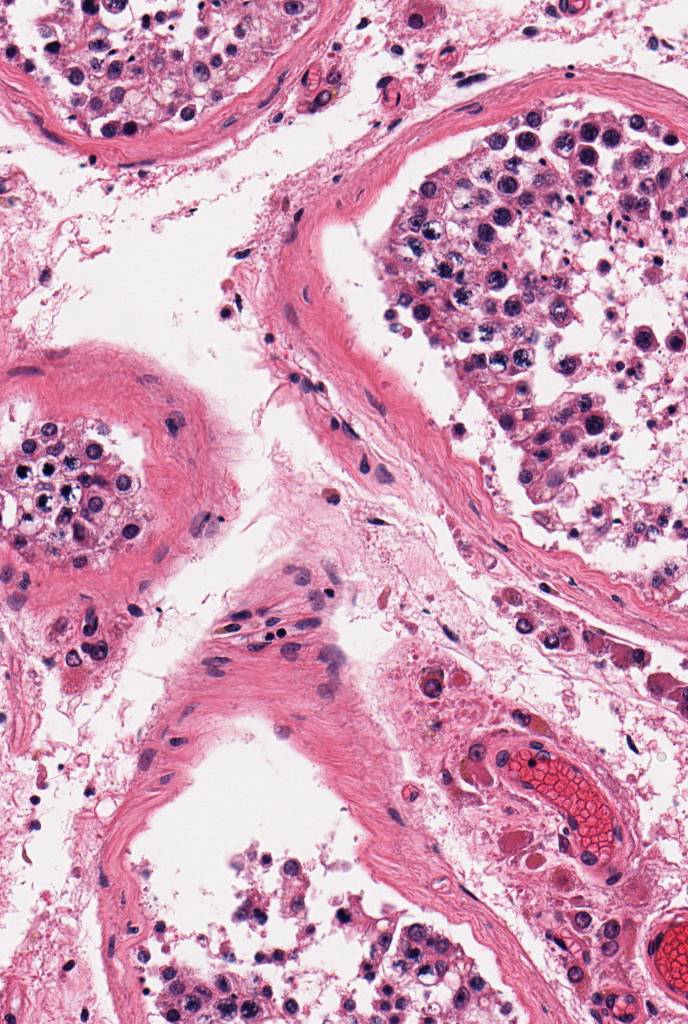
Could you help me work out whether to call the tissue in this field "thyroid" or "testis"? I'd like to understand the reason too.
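This is testis.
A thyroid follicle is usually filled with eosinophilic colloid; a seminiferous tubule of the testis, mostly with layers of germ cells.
Here the tubules are filled with many loosely packed rounded cells with round, dark-staining nuclei, which fits testis, not thyroid. Each tubule has a thick, pink, layered fibrous wall with scattered flattened, elongated nuclei parallel to it. Clusters of polygonal cells with abundant pink cytoplasm and round nuclei lie near the vessel at the lower right.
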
